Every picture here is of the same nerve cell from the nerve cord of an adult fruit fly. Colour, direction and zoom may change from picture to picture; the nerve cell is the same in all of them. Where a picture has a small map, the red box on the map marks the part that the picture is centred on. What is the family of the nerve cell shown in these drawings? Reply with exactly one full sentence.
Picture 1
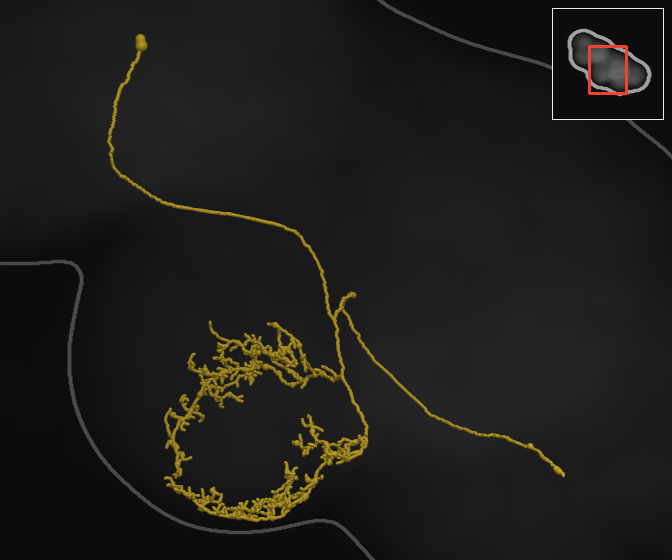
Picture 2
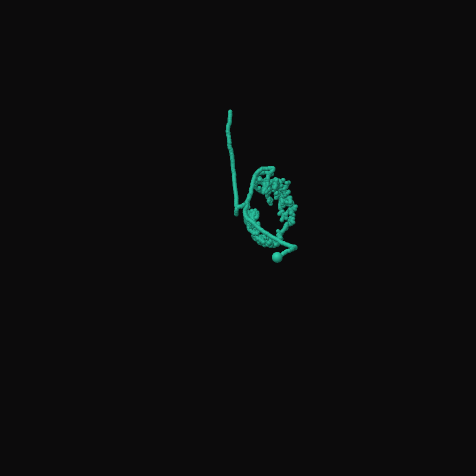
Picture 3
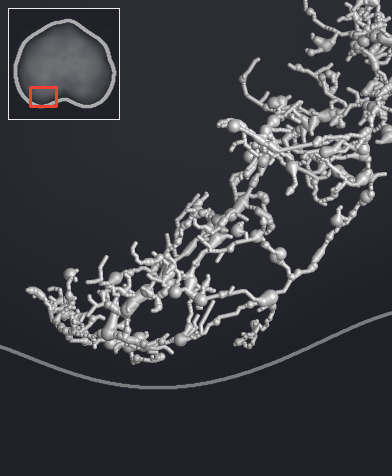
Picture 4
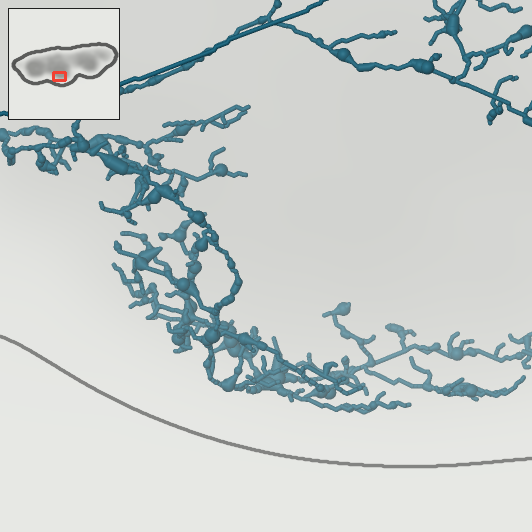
The nerve cell is categorized as belonging to family hemilineage 23B.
